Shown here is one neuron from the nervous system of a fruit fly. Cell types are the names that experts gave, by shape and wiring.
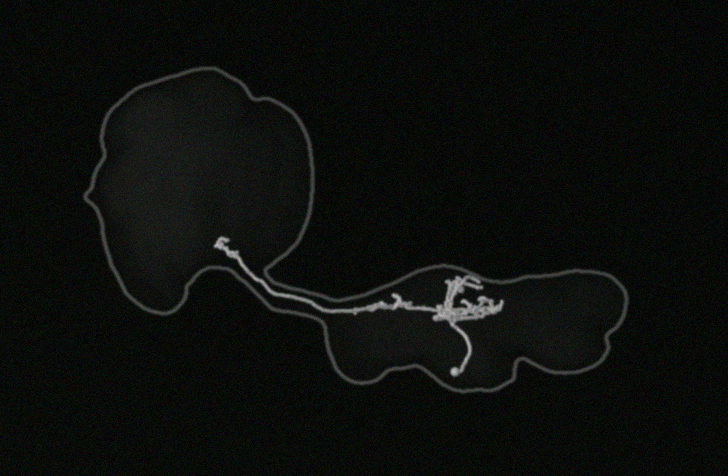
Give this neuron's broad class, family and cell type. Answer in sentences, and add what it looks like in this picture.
Its broad class is ascending neuron. Its family is hemilineage 06B. It is of cell type AN06B046. The cell body is at the bottom of the picture. As drawn here it is wider than it is tall.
